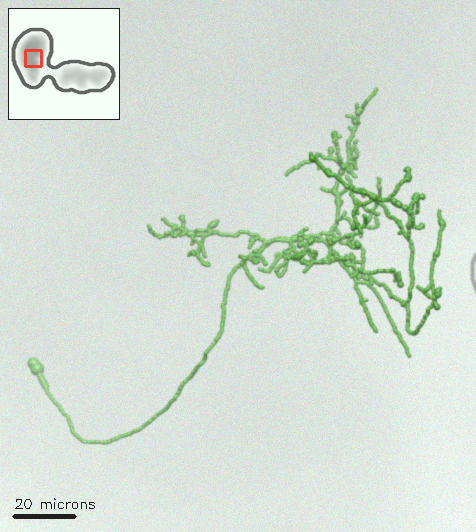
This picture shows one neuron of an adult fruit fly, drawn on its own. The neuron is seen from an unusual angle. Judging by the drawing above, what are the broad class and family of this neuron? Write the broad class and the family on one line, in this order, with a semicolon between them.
central-brain intrinsic neuron; hemilineage MX3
